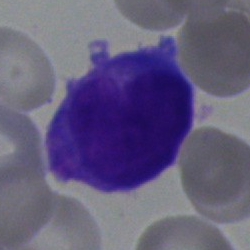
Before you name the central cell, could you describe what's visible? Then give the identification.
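What strikes me first is the outline: the cell is roughly oval, with a slightly irregular, bumpy border. Two small knob-like projections stick out from its top edge. The whole cell stains a deep blue-purple with only faint mottling, and I can't make out any distinct granules. This is a blast.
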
